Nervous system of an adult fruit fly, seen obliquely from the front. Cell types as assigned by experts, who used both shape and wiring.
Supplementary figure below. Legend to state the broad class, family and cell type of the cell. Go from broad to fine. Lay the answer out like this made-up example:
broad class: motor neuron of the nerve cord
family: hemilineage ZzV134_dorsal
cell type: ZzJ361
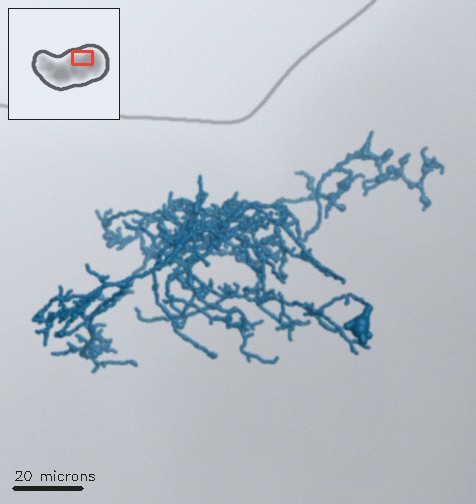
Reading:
broad class: central-brain intrinsic neuron
family: hemilineage SMPad1
cell type: SMP085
